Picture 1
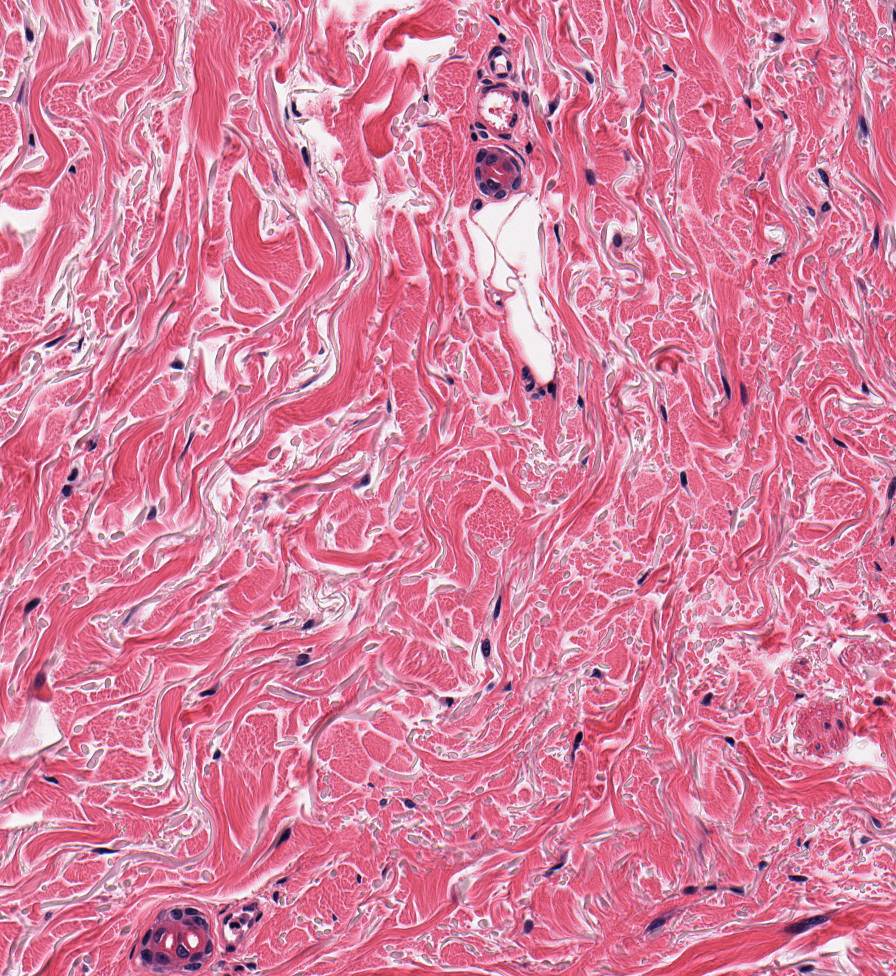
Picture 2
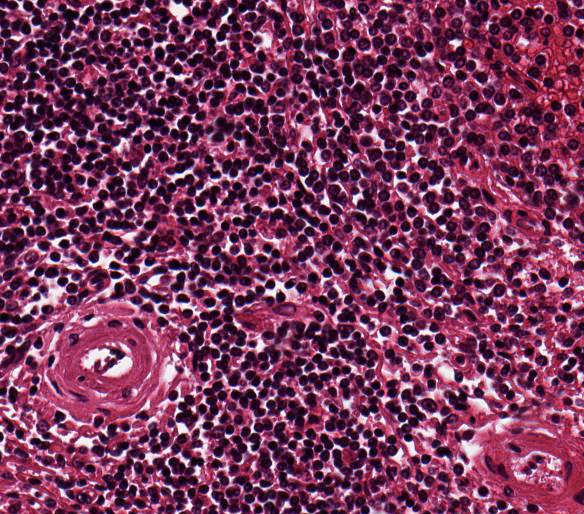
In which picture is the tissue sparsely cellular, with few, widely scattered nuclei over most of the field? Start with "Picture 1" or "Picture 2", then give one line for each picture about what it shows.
Picture 1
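What picture 1 shows: Sparse, small, dark, spindle-shaped fibroblast nuclei lie scattered between the collagen bundles.
What picture 2 shows: Most of the field is a dense, diffuse sheet of small round cells with no glands or epithelium.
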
